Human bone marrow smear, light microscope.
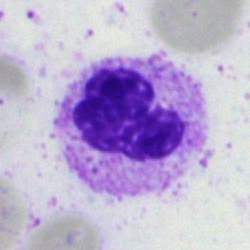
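Segmented neutrophil, the central cell in a stained human bone marrow smear under the light microscope. Its outline is roughly round and its chromatin dense and dark purple. The abundant, pale pinkish-lilac cytoplasm carries fine pinkish-purple granules scattered evenly throughout.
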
